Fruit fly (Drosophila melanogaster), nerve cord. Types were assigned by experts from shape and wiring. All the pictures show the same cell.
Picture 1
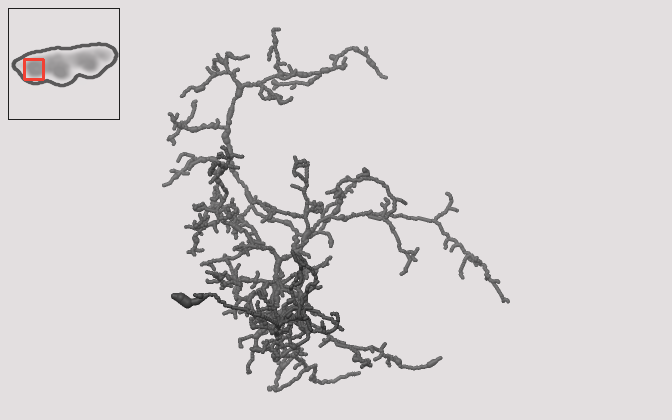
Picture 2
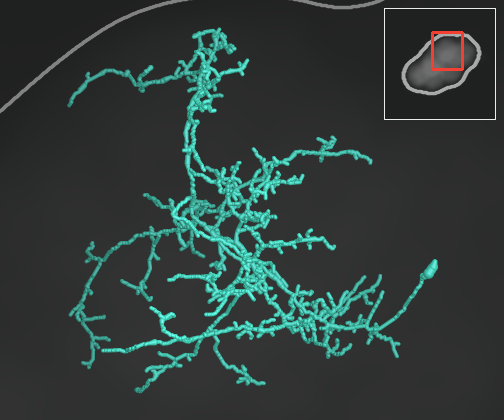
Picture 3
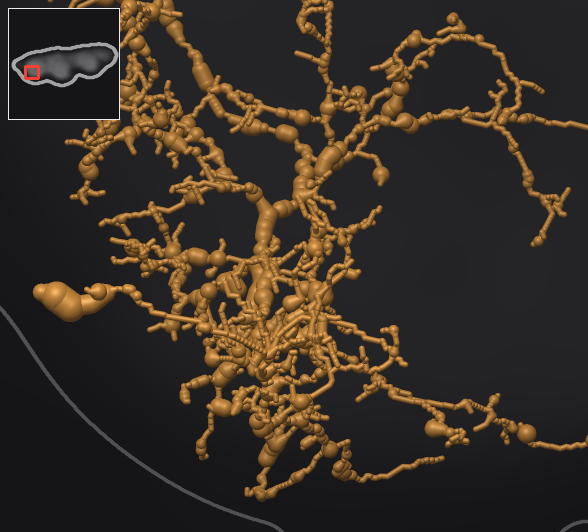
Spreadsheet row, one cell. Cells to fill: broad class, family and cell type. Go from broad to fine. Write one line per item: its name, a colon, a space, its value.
broad class: nerve-cord intrinsic neuron
family: hemilineage 13B
cell type: IN13B022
